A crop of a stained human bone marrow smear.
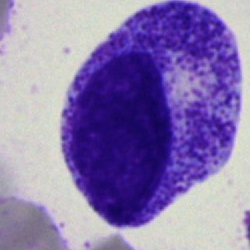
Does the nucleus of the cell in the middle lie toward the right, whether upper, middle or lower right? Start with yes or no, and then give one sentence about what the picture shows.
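No. The nucleus sits off-centre toward the left side of the cell.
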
